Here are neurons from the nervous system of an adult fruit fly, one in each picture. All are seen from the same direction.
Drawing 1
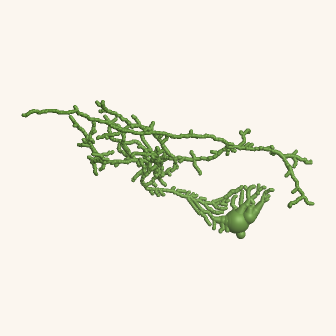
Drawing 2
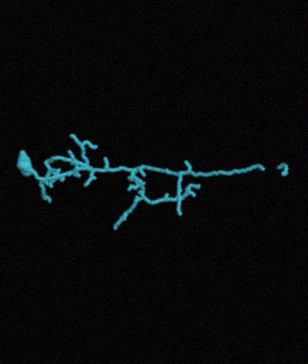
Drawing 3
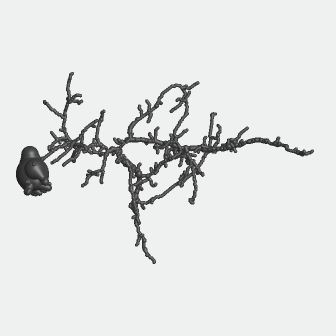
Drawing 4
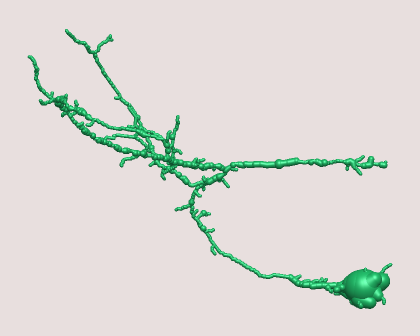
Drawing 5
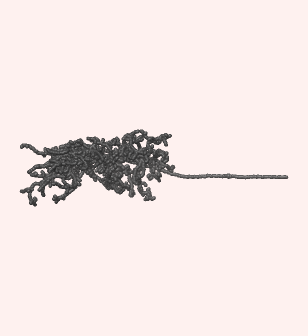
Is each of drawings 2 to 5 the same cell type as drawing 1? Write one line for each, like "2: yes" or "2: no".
2: no
3: no
4: no
5: no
